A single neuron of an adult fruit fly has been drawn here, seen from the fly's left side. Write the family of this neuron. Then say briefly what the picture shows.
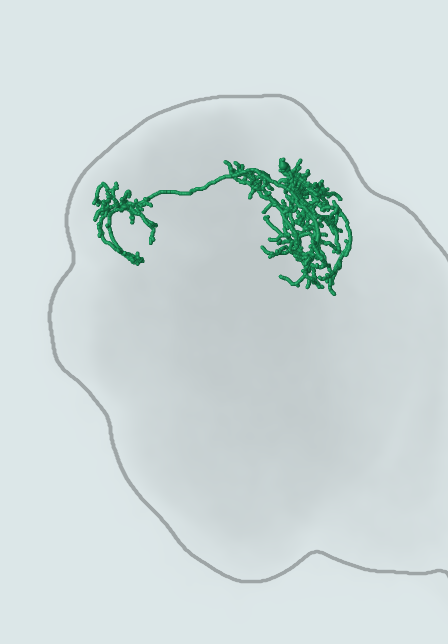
The family is LHPV. Its broad class is central-brain intrinsic neuron. As drawn here it is wider than it is tall.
